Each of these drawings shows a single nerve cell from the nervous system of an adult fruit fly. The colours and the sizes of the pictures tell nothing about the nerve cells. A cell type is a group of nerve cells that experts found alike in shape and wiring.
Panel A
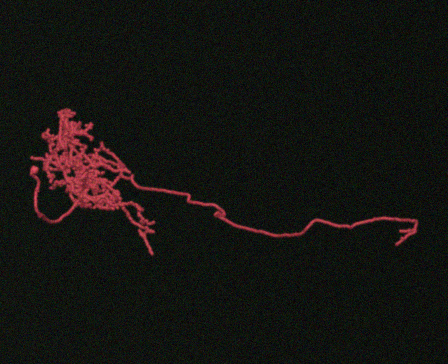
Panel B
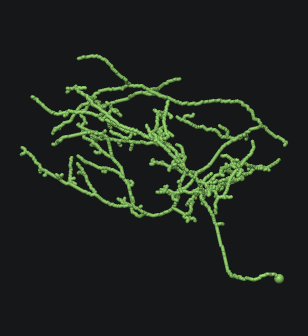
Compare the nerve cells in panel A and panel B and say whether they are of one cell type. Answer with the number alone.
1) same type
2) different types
2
